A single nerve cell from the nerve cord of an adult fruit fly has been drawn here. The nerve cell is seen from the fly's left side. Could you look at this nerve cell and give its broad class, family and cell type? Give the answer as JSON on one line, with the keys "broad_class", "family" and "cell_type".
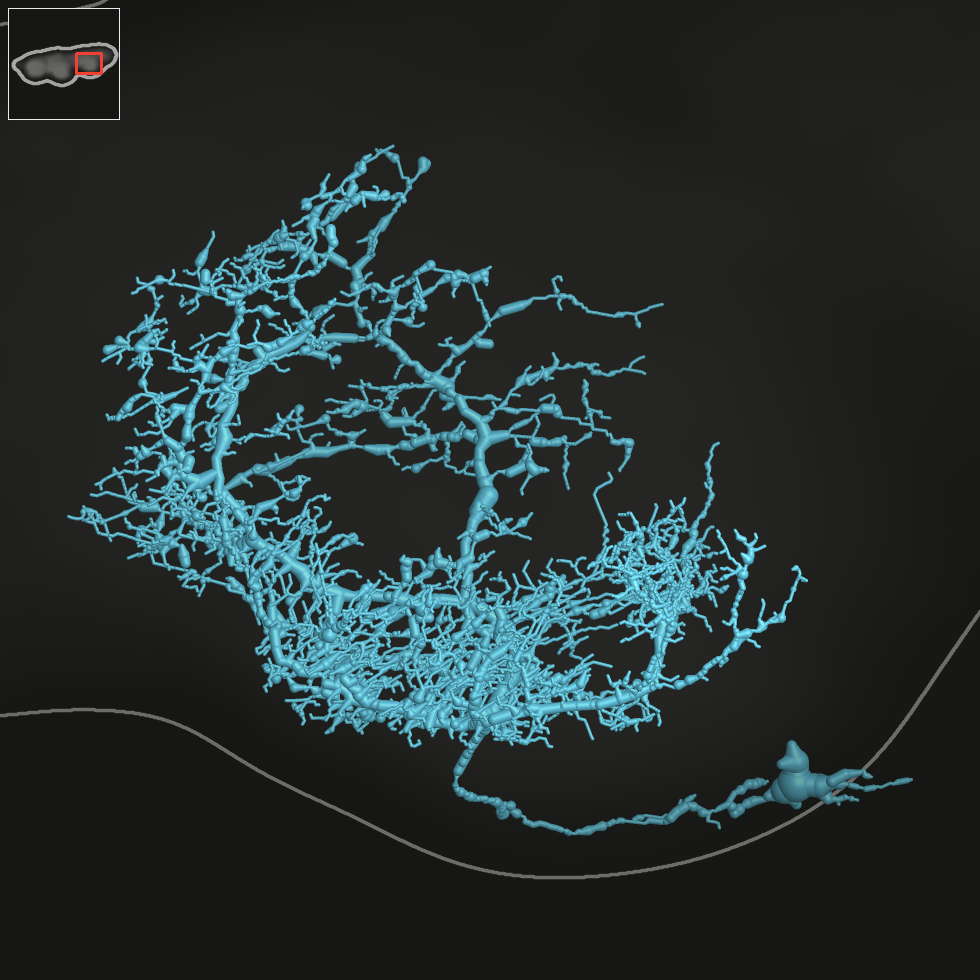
{"broad_class": "nerve-cord intrinsic neuron", "family": "hemilineage 13B", "cell_type": "IN13B005"}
